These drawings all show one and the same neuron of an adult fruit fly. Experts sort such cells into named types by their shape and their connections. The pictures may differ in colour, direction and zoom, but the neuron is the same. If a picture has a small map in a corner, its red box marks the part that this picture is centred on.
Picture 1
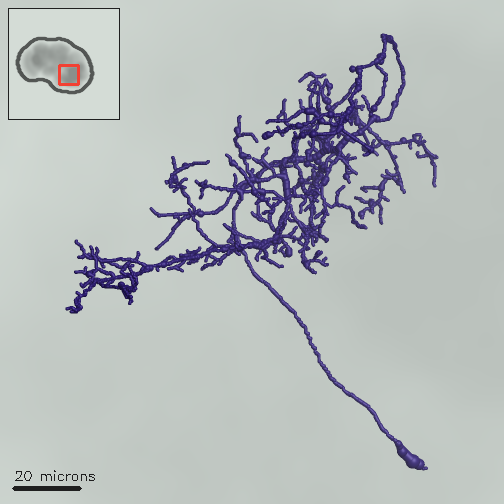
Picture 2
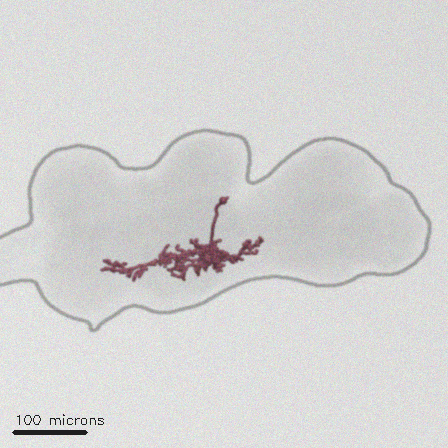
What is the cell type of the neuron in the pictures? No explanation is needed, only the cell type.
IN06A046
